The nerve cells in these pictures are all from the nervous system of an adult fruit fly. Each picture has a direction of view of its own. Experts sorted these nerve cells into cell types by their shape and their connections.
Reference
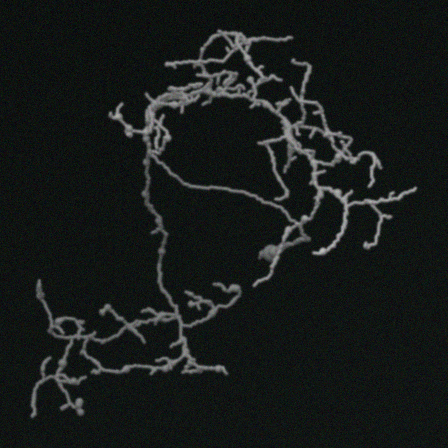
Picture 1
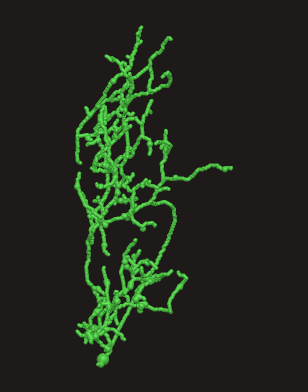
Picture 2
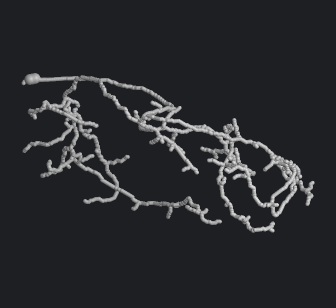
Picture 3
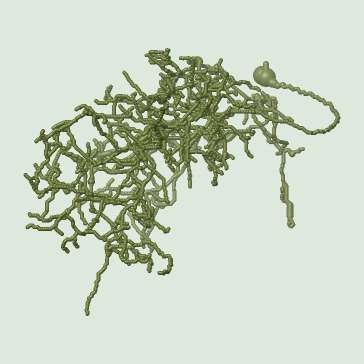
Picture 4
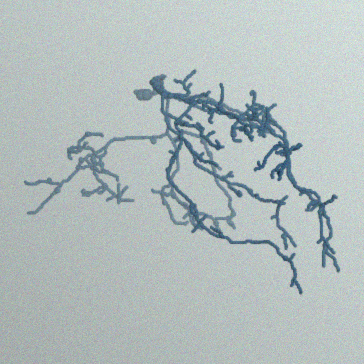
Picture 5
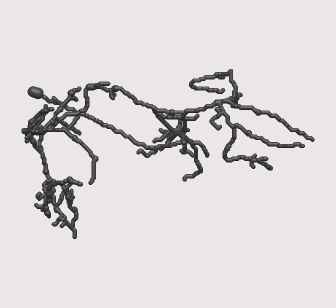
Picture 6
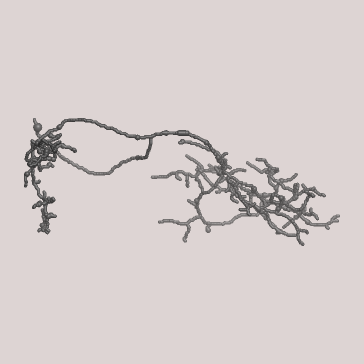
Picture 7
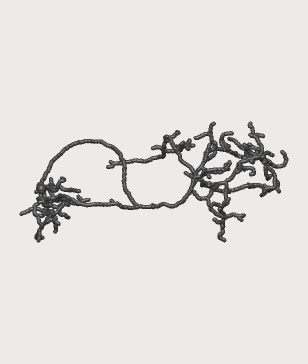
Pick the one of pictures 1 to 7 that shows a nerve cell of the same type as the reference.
Picture 6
